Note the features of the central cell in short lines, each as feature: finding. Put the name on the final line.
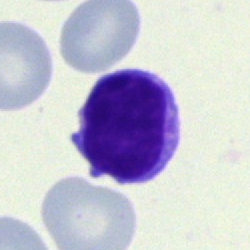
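Outline: roughly round
Nucleus: fills most of the cell
Cytoplasmic rim: paler purple than the nucleus
Edge: small blunt projections at the lower left
Name: lymphocyte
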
